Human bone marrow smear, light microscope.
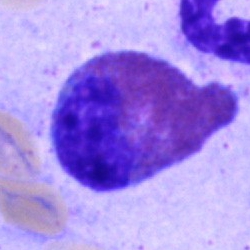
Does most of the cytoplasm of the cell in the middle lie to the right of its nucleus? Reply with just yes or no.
Yes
